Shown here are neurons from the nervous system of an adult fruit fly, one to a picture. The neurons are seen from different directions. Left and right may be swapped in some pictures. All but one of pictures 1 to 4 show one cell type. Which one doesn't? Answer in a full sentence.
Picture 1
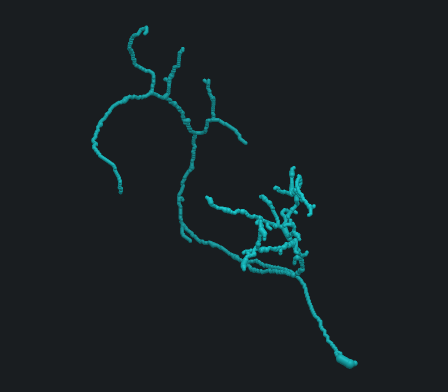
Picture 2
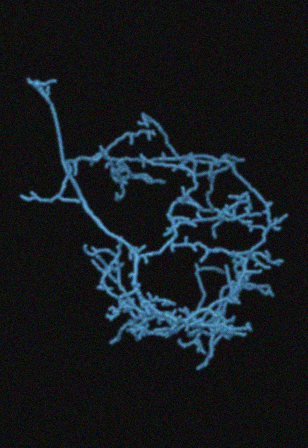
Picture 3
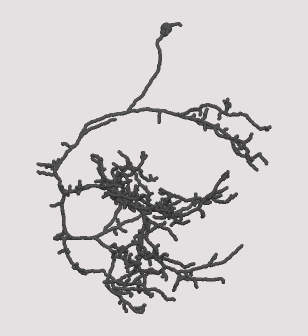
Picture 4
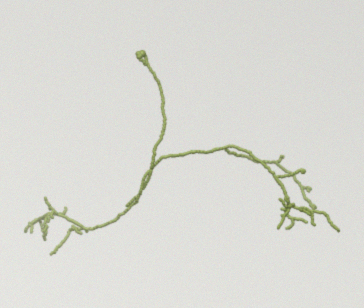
The neuron in picture 4 is of another cell type than the rest.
